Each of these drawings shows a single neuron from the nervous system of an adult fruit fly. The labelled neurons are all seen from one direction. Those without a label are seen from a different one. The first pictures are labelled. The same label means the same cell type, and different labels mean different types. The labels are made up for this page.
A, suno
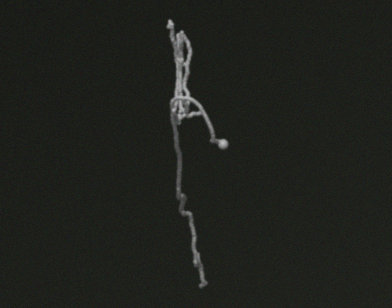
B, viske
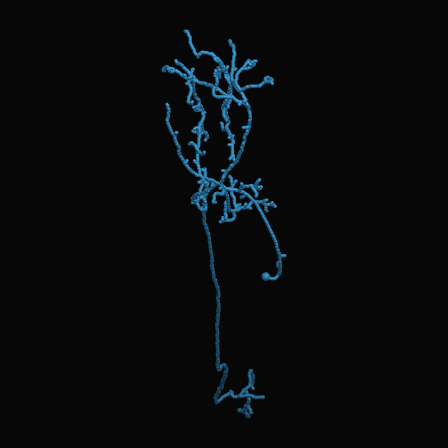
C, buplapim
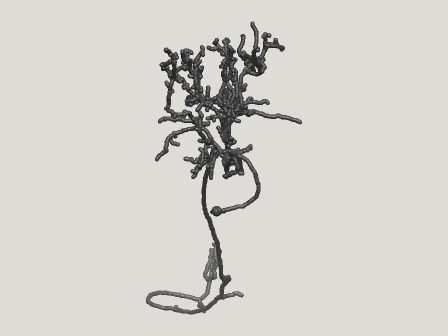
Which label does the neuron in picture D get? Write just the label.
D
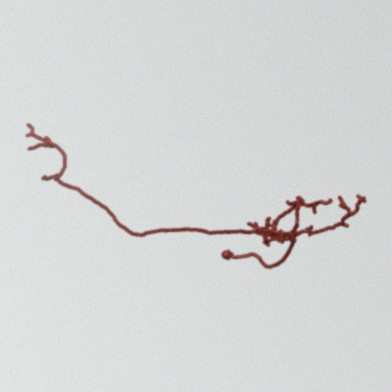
viske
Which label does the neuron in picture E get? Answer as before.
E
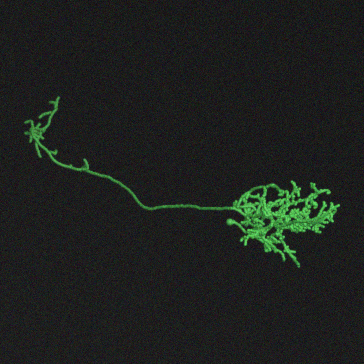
buplapim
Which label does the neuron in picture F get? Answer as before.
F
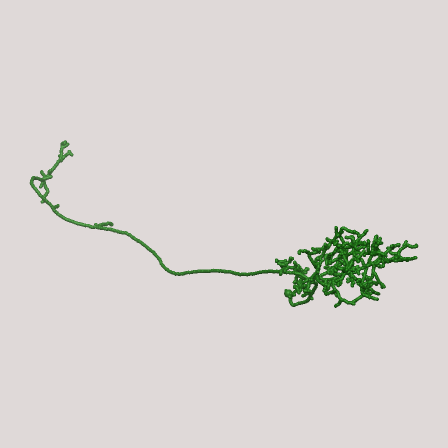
buplapim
